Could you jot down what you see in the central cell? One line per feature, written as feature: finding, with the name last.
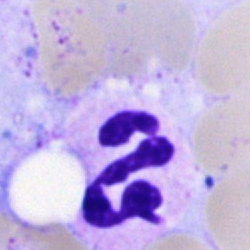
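Nucleus: three lobes joined by narrower strands of nuclear material
Cytoplasm: plentiful, pale pinkish-lilac
Granules: only faint and fine, not coarse coloured ones
Clear area: large, round and white, at the left edge beside the nucleus
Name: segmented neutrophil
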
